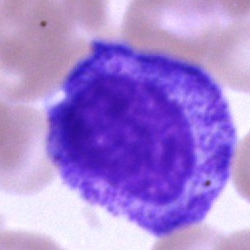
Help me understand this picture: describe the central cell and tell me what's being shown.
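Nucleus off-centre toward upper left; wider band of cytoplasm on right and lower side. Nucleus occupies most of the cell; cytoplasm forms a rim around it. Chromatin dark purple, finely textured, not clumped into coarse blocks. Cytoplasm deep blue. Cell: promyelocyte.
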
